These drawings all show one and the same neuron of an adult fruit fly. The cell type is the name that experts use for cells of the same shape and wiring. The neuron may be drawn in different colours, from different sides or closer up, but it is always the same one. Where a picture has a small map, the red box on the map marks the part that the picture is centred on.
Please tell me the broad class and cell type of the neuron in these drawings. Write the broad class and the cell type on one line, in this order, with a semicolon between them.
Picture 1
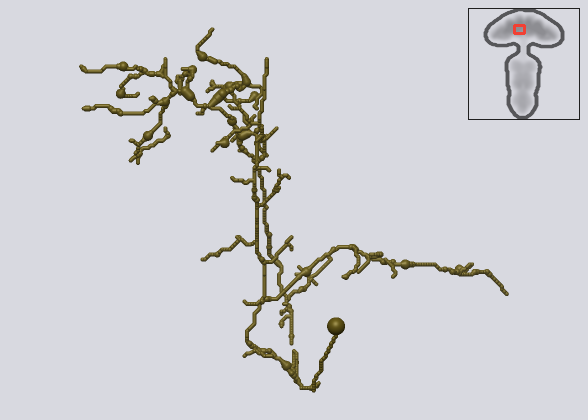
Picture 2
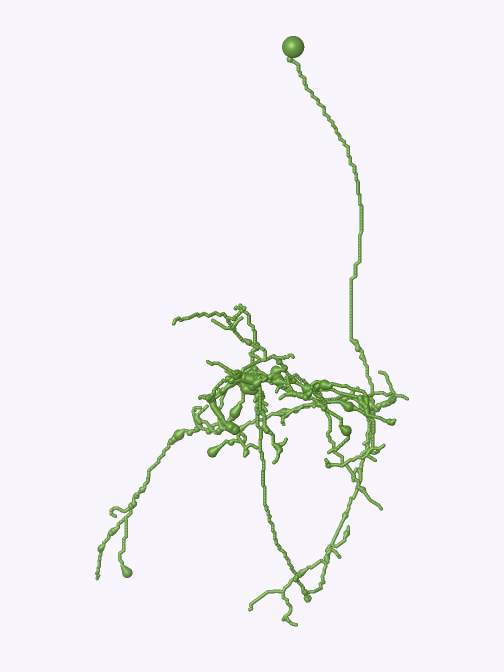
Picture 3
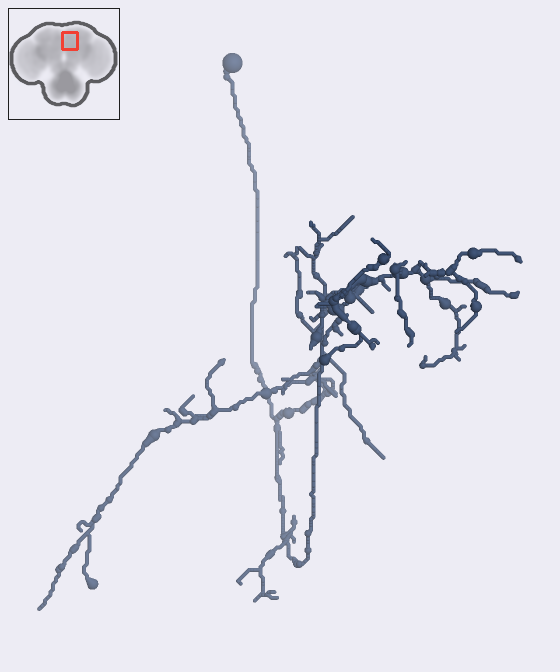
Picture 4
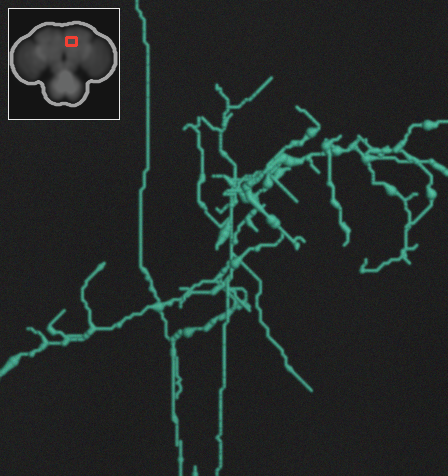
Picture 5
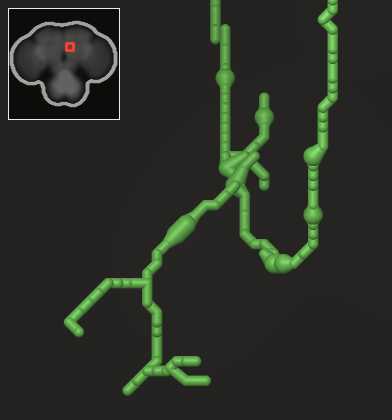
central-brain intrinsic neuron; CB2947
